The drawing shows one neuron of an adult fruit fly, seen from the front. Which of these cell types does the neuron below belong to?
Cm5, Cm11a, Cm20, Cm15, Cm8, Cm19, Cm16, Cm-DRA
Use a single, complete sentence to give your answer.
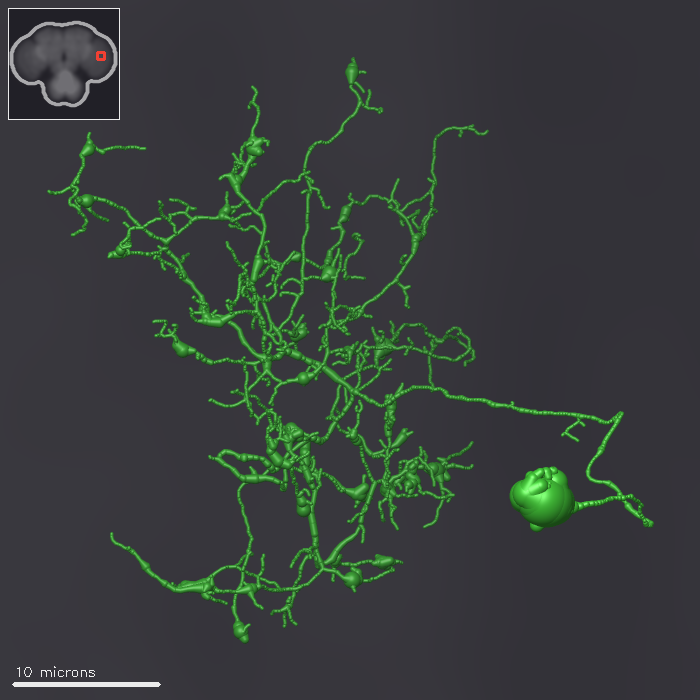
It is Cm5 that this neuron is, by cell type.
